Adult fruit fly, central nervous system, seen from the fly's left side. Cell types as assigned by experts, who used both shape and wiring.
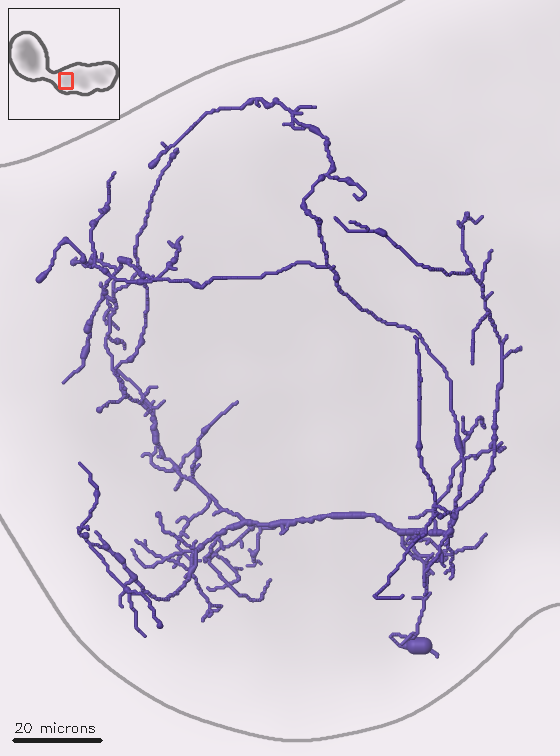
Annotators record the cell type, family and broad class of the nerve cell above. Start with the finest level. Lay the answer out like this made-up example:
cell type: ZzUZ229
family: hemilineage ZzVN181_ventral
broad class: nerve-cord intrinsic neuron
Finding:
cell type: IN04B066
family: hemilineage 04B
broad class: nerve-cord intrinsic neuron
